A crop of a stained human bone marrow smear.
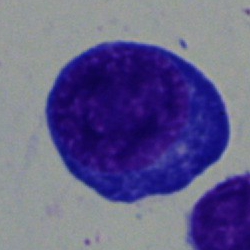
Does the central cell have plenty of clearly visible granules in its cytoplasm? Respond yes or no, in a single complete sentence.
No, the cell shows no granules in its cytoplasm.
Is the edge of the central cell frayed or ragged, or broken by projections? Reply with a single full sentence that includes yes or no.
No, a rough outline is not present, since the cell's edge is smooth.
